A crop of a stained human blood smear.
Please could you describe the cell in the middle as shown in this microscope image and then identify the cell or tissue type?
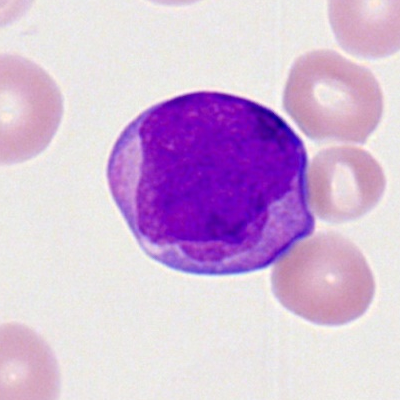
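Look first at the edge: the outline is smooth and roughly oval. Now the cytoplasm, a pale lilac-grey, with no vacuoles in it. What you are looking at is a myeloblast.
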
